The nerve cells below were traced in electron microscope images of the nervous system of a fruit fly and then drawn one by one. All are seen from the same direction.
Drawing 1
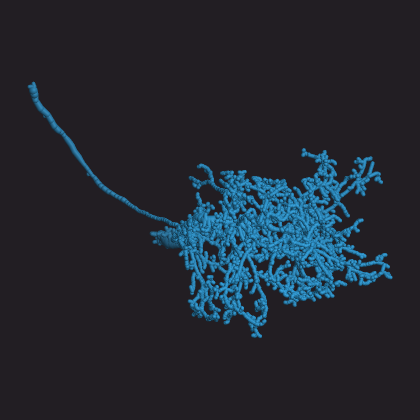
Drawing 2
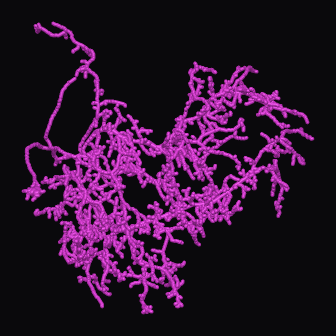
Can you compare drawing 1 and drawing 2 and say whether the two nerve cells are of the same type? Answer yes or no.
no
